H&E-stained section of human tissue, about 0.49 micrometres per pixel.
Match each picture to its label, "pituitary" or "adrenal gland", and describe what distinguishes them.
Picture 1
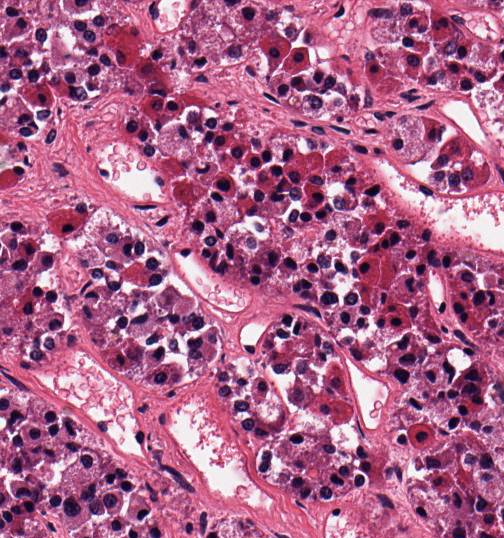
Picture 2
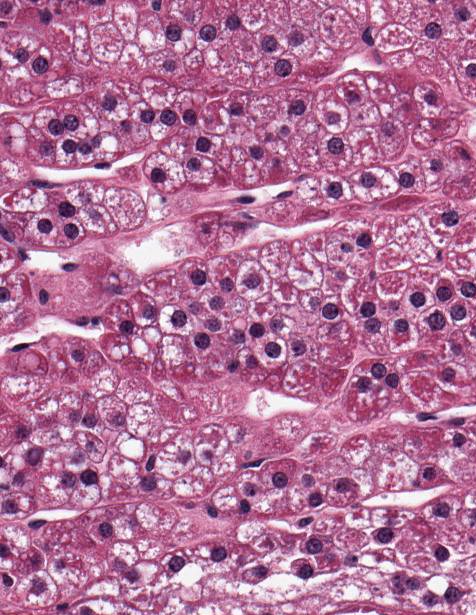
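Of the two, picture 1 shows the pituitary and picture 2 the adrenal gland. In the pituitary, cells with strongly eosinophilic, deep red cytoplasm lie scattered among nests, while many of the remaining cells have pale pink-purple cytoplasm that is finely granular or vacuolated. Thin-walled, elongated vascular spaces run between the nests, and no fat cells appear anywhere in the field. In the adrenal gland the cells form cords running roughly horizontally across the field. Most of these cells have pale, finely vacuolated, foamy cytoplasm and round, centrally placed nuclei, many of them with a distinct nucleolus. A minority, scattered among the pale cells, have more solidly pink, less vacuolated cytoplasm.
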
